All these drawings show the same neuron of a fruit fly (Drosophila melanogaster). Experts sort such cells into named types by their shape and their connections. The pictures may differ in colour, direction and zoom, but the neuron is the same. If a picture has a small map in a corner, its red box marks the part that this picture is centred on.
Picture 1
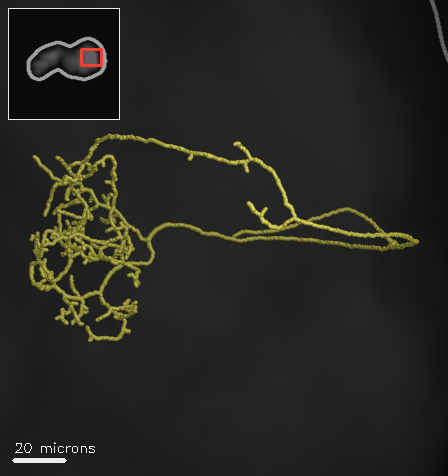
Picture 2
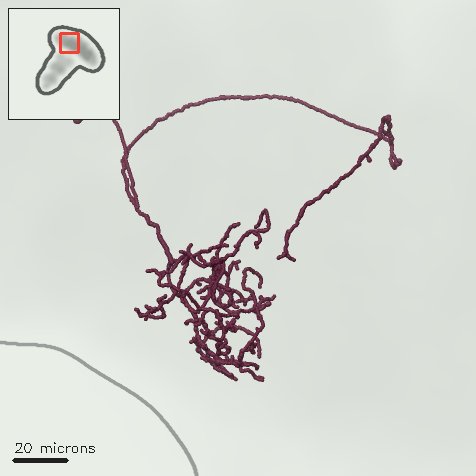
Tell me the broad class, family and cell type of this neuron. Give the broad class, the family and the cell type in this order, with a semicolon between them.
central-brain intrinsic neuron; hemilineage SLPa&l1_lateral; PLP037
